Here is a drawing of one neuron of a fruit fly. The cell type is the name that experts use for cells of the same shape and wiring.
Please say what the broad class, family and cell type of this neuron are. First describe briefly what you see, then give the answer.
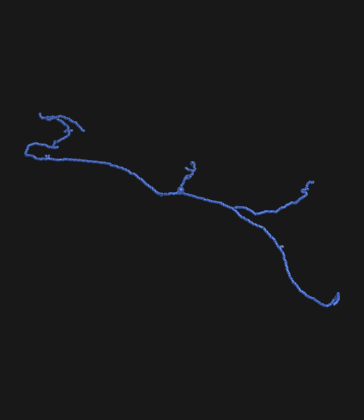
In this view it is wider than it is tall. This is a sensory neuron entering the nerve cord. Its family is called class mechanosensory proprioceptive. It is of cell type SNpp18.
